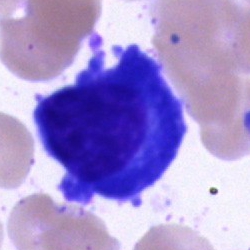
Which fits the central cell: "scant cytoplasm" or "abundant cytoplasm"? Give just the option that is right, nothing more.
Scant cytoplasm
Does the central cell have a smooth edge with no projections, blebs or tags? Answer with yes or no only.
No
